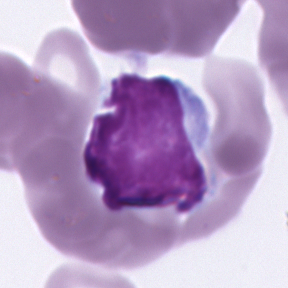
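Typical lymphocyte at the centre of a stained peripheral blood smear. Nucleus large, irregular, roughly square with angular corners; small notch at upper left edge. Cytoplasm scant beside the nucleus, pale blue.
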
